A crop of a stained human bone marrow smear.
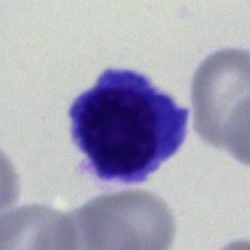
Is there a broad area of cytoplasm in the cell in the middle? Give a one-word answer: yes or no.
No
